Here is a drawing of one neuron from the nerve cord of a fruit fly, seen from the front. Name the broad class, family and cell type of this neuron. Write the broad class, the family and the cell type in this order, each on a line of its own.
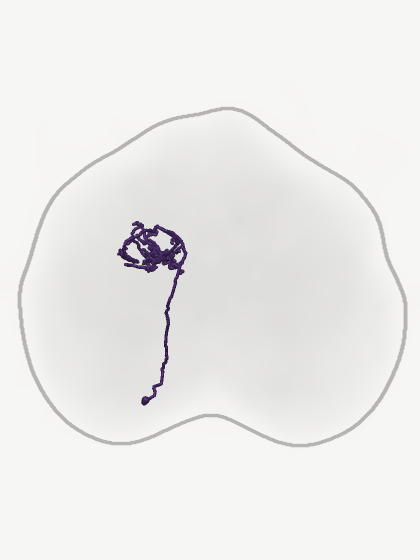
nerve-cord intrinsic neuron
hemilineage 02A
IN02A049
